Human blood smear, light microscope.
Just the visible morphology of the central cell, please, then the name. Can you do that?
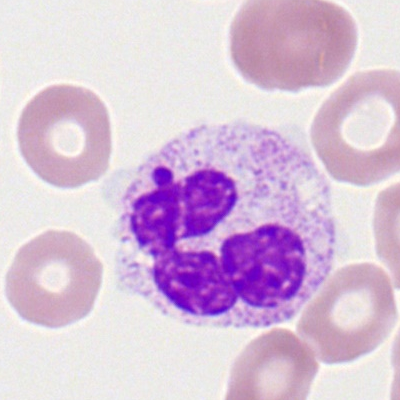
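Outline roughly round and smooth. Chromatin dark purple, coarsely clumped. No nucleoli visible in the nucleus. Cytoplasm plentiful, pale pinkish-lilac. Cell type: segmented neutrophil.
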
